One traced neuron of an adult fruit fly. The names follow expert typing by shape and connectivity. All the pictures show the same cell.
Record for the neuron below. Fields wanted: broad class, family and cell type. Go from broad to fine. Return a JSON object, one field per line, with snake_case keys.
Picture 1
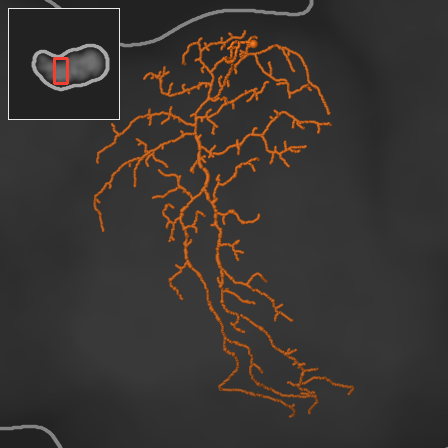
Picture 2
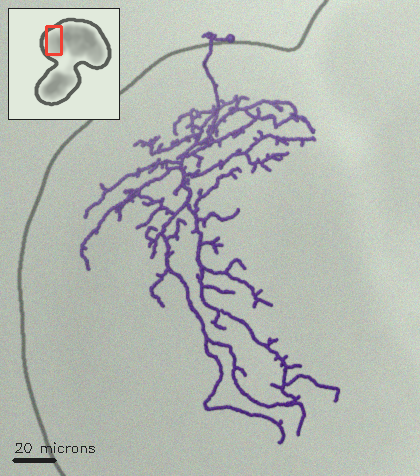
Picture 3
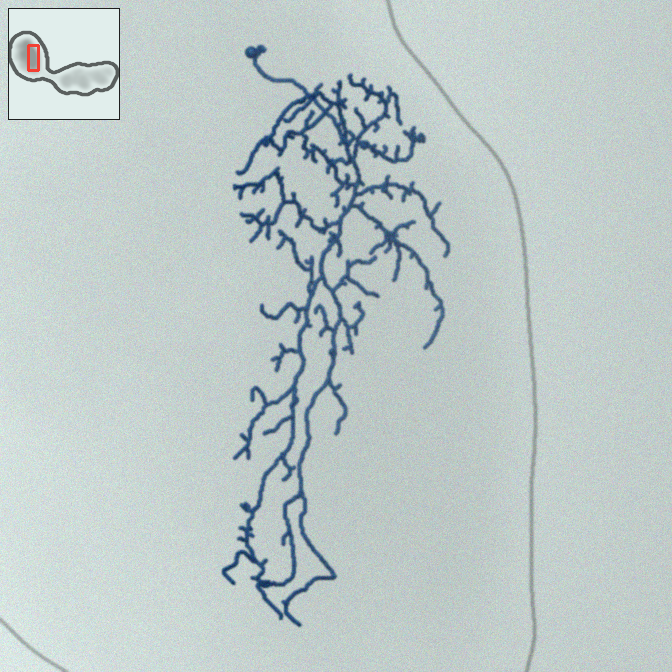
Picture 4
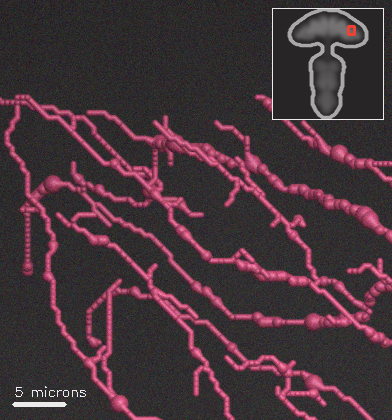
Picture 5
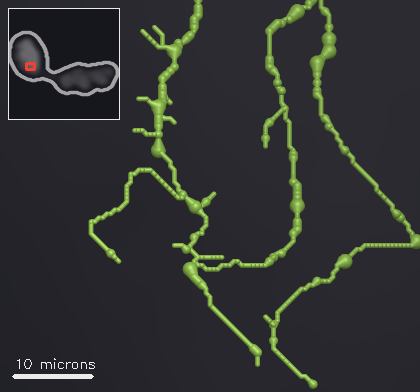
{
 "broad_class": "optic-lobe intrinsic neuron",
 "family": "Cm",
 "cell_type": "Cm14"
}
